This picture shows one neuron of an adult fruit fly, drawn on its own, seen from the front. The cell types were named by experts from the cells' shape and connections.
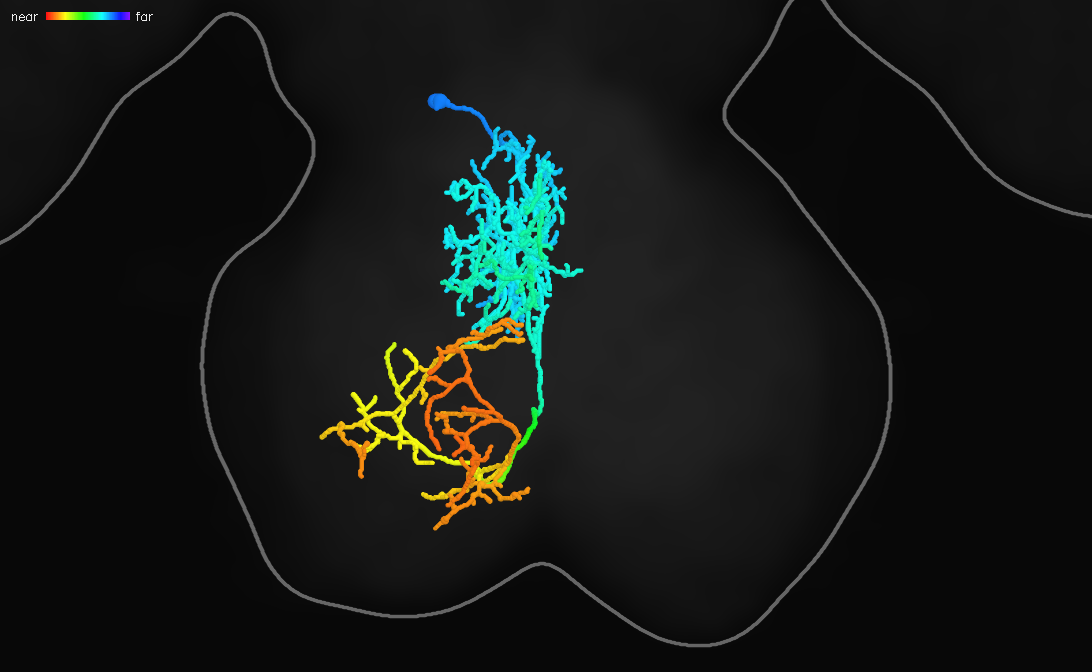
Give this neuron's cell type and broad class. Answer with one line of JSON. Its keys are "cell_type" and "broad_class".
{"cell_type": "INXXX110", "broad_class": "nerve-cord intrinsic neuron"}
